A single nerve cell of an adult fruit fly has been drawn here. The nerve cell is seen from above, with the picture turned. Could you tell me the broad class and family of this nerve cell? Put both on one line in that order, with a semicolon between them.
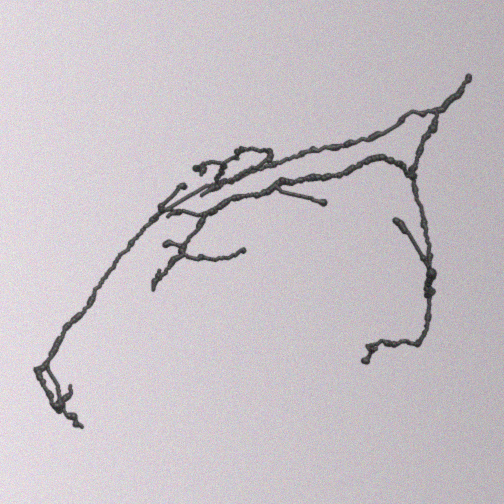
sensory neuron entering the nerve cord; class mechanosensory proprioceptive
